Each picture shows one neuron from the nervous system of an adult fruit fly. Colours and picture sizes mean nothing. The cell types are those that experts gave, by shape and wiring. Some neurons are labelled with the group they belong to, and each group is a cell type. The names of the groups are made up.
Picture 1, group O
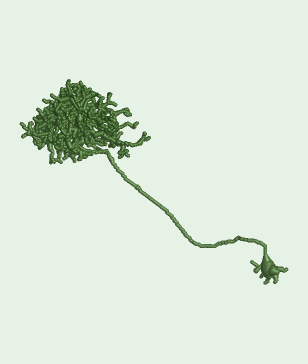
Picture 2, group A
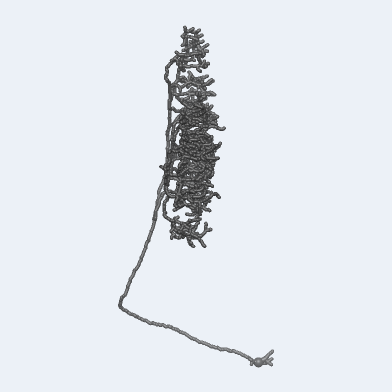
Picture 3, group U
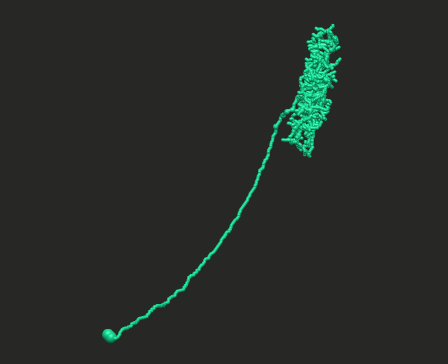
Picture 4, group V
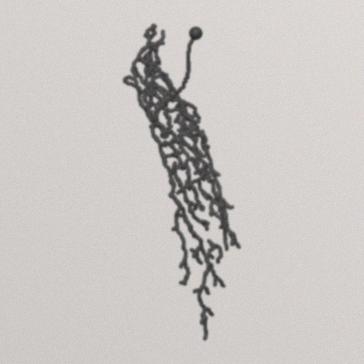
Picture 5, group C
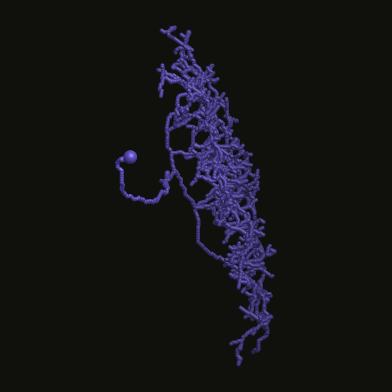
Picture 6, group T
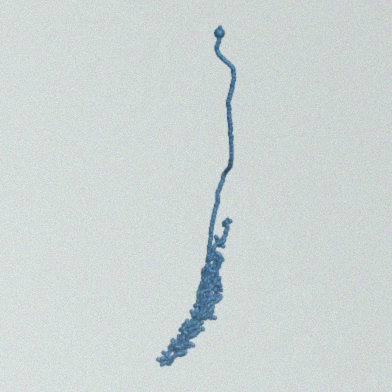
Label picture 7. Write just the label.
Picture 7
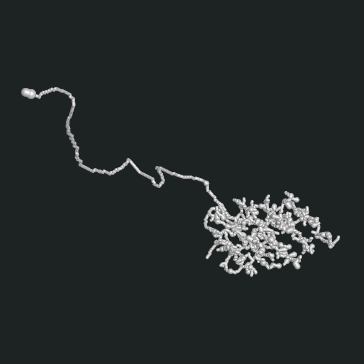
group T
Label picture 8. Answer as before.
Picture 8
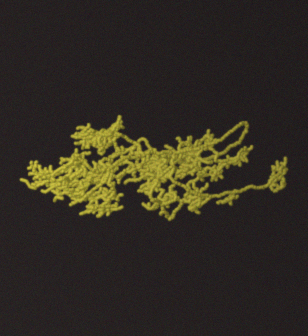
group A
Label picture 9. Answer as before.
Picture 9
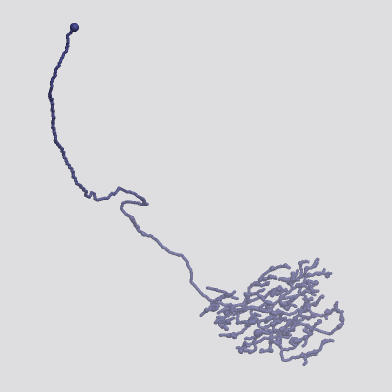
group T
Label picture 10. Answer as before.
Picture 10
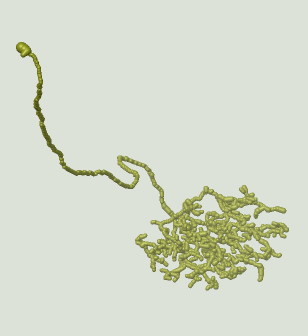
group T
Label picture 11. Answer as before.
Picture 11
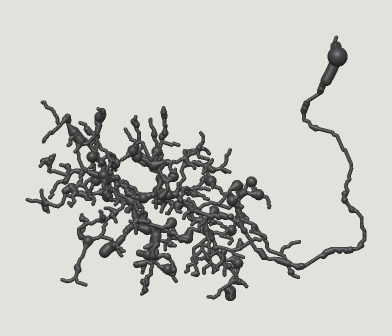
group U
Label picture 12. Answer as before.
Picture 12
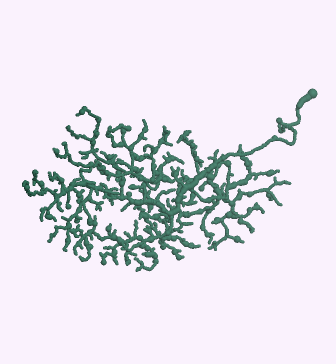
group V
